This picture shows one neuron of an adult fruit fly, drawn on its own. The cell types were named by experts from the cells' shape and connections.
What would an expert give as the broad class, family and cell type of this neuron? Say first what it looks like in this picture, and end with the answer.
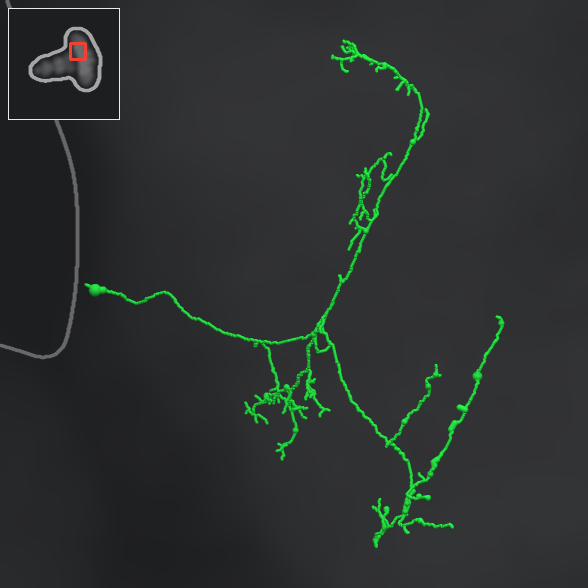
The cell body can be seen on the left of the picture. Dozens of branch ends can be seen. Its broad class is central-brain intrinsic neuron. The family is hemilineage CLp2. The cell type is CL147.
